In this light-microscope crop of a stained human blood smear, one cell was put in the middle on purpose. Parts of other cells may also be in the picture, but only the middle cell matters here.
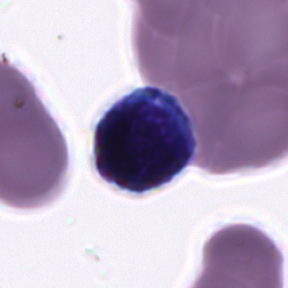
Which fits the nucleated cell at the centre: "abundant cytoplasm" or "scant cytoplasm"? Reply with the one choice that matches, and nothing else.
Scant cytoplasm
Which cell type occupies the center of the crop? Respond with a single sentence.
The cell shown in the center of this light-microscope crop is a plasma cell.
